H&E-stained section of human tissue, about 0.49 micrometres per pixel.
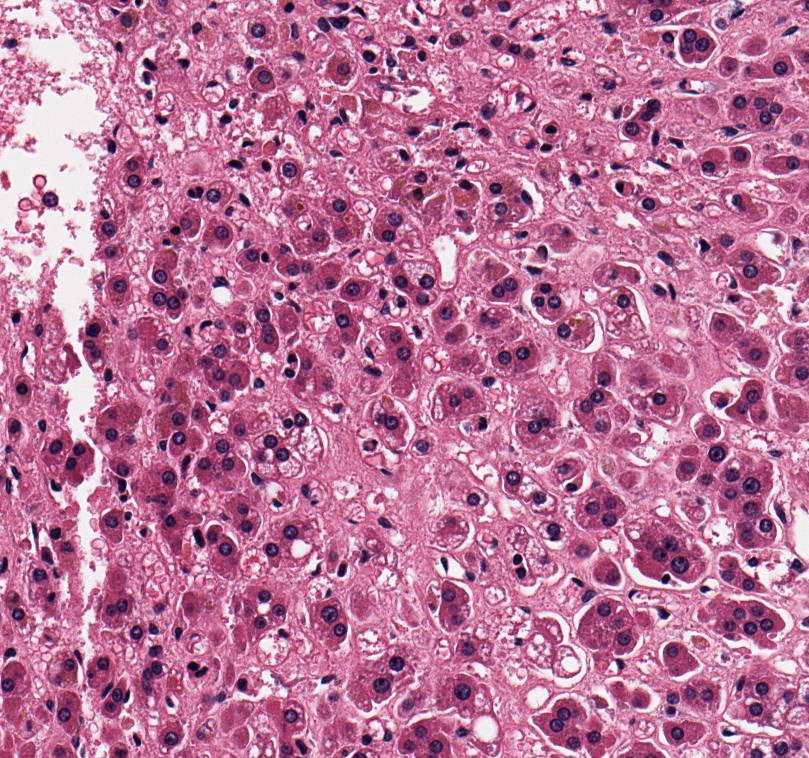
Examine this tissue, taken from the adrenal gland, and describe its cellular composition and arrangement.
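Large polygonal cells in irregular clusters and cords occupy almost the entire field; no glands or tubules. Nuclei round, central, each with a distinct dark nucleolus. Many cells contain two or more nuclei, most obvious in right half. Scattered cells, chiefly mid-field, show pale, finely vacuolated, swollen cytoplasm rather than dense pink cytoplasm.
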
